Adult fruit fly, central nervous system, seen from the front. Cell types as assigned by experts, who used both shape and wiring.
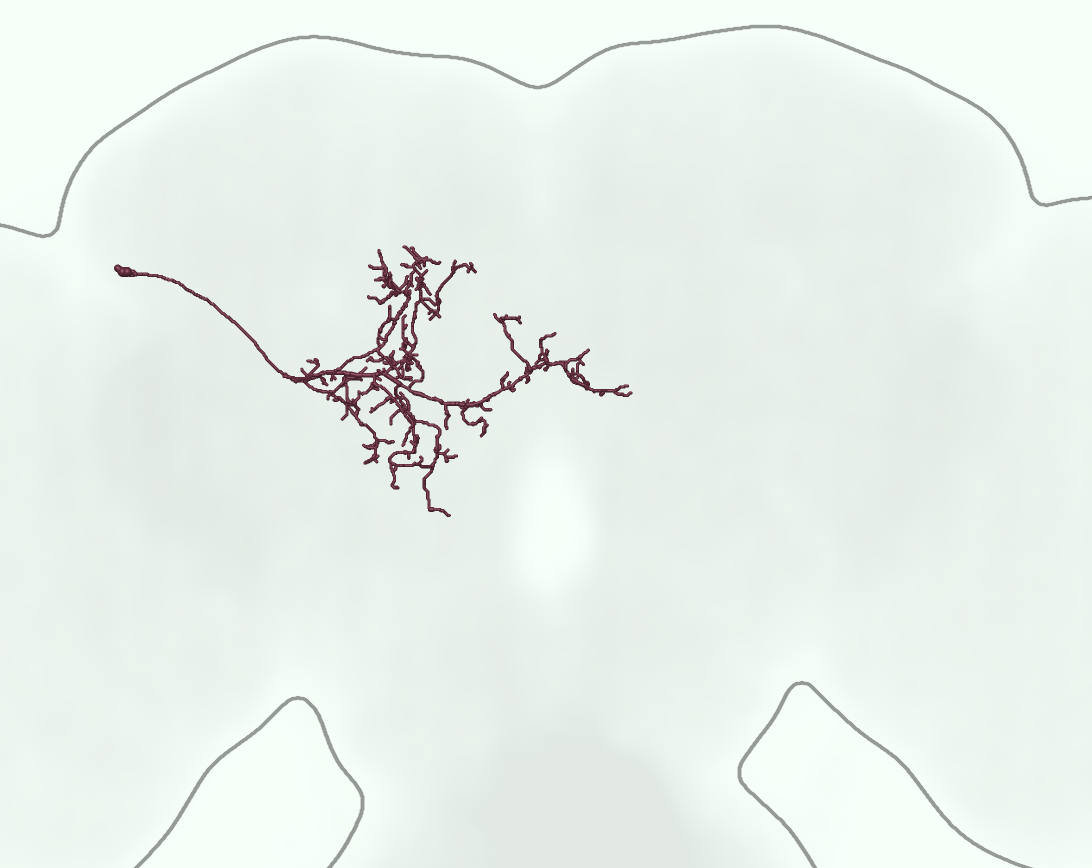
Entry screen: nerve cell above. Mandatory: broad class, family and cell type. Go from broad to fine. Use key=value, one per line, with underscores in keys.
broad_class=central-brain intrinsic neuron
family=hemilineage VLPp&l1_anterior
cell_type=CL128_d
